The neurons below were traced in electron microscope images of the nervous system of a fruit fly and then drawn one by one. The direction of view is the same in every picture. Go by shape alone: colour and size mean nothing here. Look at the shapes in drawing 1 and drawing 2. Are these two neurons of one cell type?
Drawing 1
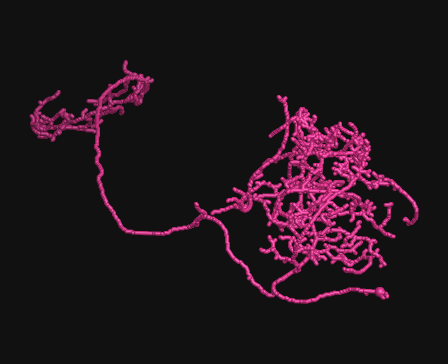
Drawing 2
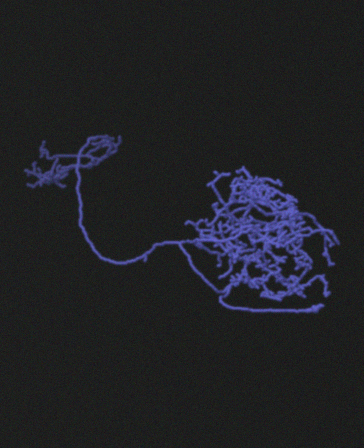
yes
